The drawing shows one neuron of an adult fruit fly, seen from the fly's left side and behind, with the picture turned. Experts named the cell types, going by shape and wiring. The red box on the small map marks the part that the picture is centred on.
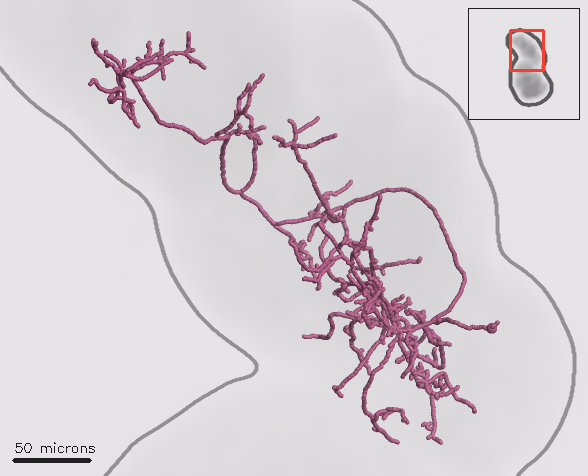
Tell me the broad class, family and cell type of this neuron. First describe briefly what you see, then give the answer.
From top to bottom in the picture it spans about 250 microns. Dozens of branch ends can be seen. Its broad class is nerve-cord intrinsic neuron. The family is hemilineage 19B. Its cell type is IN19B109.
